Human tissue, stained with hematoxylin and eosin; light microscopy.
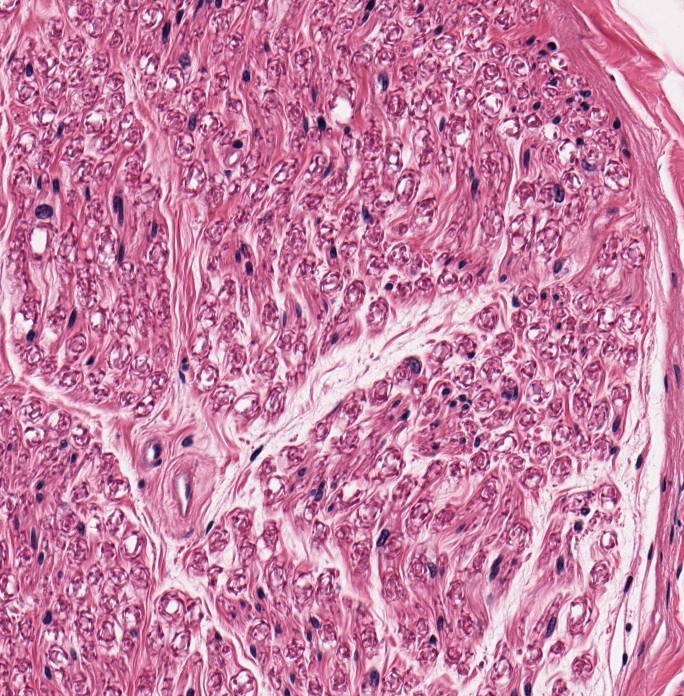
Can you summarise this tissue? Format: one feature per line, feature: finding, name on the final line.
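Fibres: small round profiles packed tightly across most of the field, each a pink core inside a pale clear ring
Sheath: dense, layered and pink, curving around the fibres along the right edge, with thin elongated nuclei
Nuclei: small, dark and elongated, scattered between the fibres throughout
Absent: no epithelium or glands anywhere
Name: tibial nerve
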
